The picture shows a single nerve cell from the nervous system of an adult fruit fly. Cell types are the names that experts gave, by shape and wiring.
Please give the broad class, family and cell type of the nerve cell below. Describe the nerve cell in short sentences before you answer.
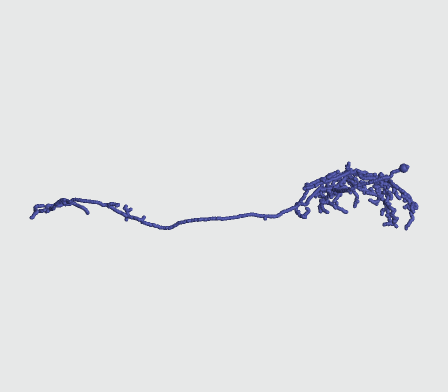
Its cell body lies on the right of the picture. In this view it is more than twice as wide as it is tall. This is a central-brain intrinsic neuron. The family is hemilineage LHl2_ventral. The cell type is CB3569.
